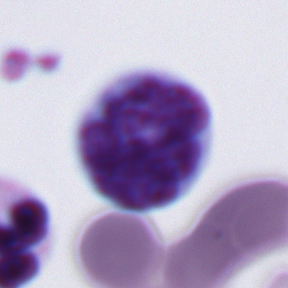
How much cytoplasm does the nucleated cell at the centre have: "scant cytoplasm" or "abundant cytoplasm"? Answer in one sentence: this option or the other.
A narrow rim is all the cytoplasm this cell has.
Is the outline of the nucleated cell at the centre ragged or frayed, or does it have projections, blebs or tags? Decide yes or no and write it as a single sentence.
No, it is a smooth edge, not a rough one, that bounds the cell.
